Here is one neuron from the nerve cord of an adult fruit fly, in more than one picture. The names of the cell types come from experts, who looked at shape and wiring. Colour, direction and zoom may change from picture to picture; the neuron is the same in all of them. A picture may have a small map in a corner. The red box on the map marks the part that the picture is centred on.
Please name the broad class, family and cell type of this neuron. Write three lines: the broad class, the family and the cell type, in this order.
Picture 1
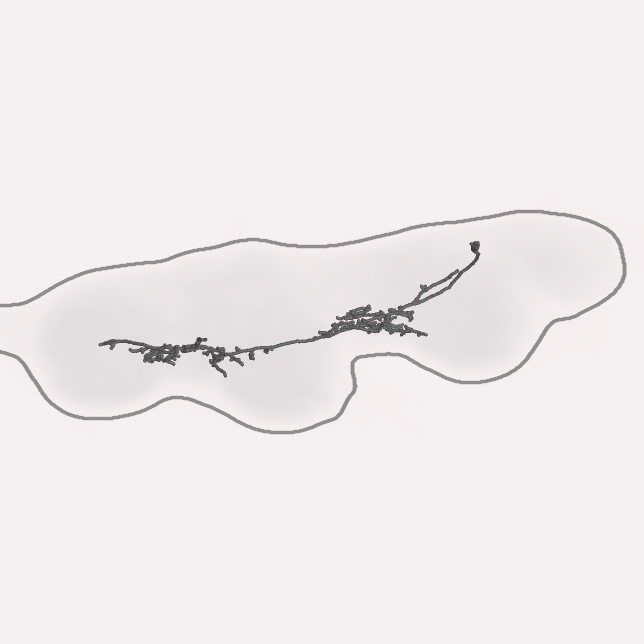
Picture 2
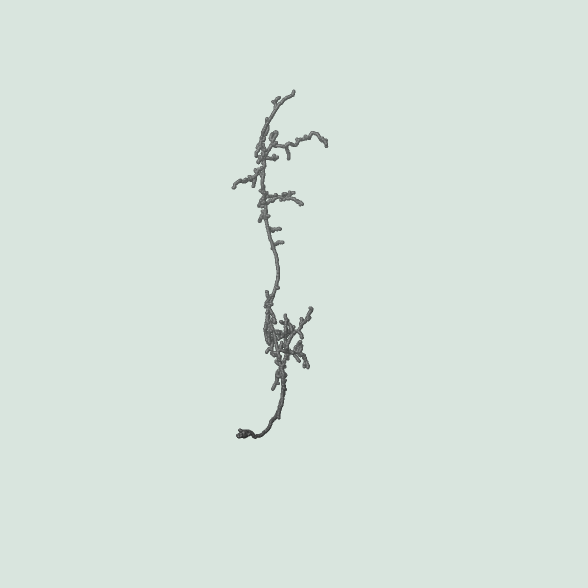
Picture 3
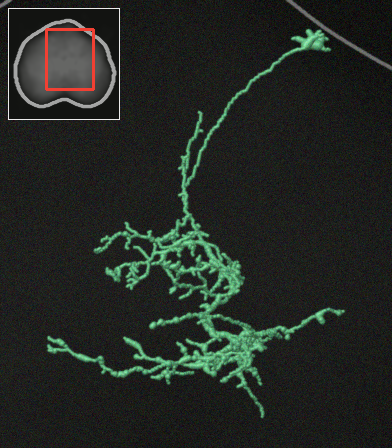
nerve-cord intrinsic neuron
hemilineage 09A
IN09A019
